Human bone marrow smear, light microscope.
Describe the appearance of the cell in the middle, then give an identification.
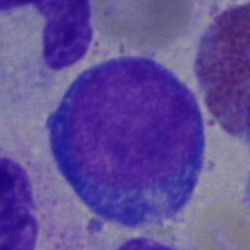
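Start with the chromatin: fine and evenly spread, without coarse clumps. The cytoplasm is scant and deep blue, widest at the bottom, where a paler streaky area lies against the nucleus. A small bulge juts from the left edge. You're looking at a proerythroblast.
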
